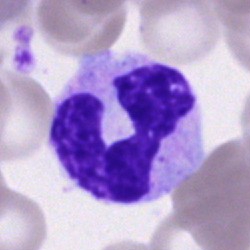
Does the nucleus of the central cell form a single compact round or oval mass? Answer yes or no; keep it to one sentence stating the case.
No, in this cell the nucleus is drawn out into a horseshoe, C, U or S shape without lobes.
